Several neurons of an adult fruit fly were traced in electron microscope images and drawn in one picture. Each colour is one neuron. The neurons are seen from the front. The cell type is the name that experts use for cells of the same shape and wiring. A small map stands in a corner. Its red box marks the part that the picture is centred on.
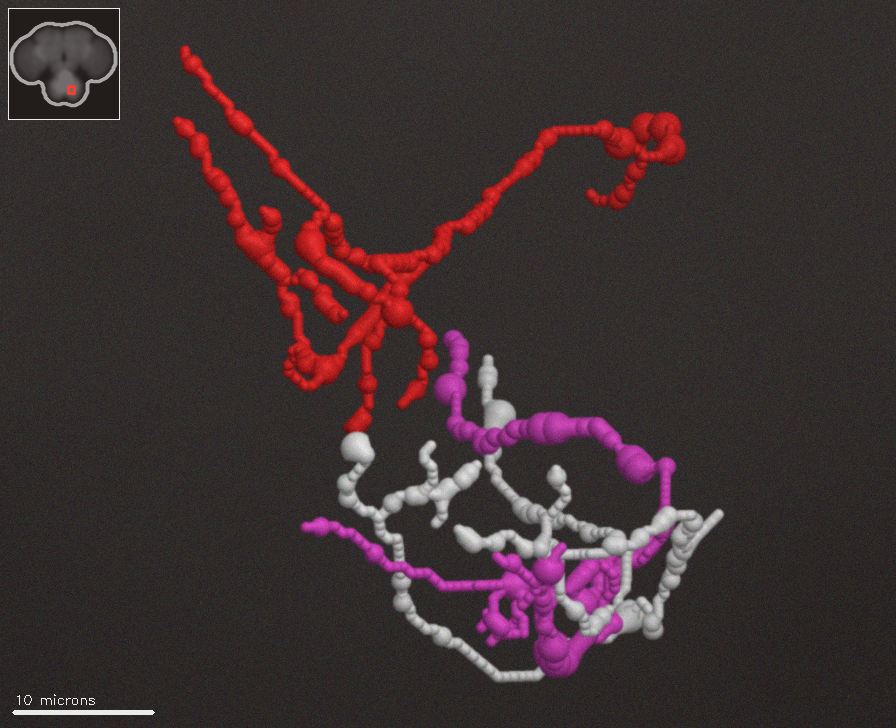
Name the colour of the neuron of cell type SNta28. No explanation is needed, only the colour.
magenta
